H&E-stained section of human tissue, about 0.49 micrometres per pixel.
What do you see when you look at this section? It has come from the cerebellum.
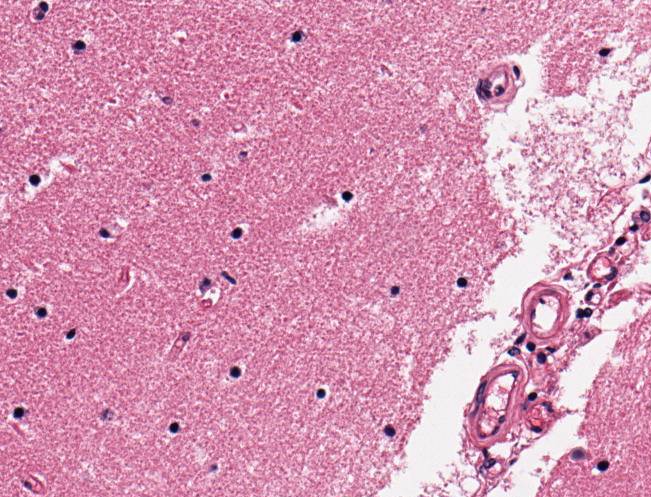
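Most of the field, left and centre, is a finely granular pink matrix, and I can't find any organised units such as glands or tubules. Scattered singly and fairly evenly through it are small round dark nuclei. Many of them show little visible cytoplasm; some sit in a small clear halo. Near the upper right, at the matrix edge, there's one small round vessel with a thick wall.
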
